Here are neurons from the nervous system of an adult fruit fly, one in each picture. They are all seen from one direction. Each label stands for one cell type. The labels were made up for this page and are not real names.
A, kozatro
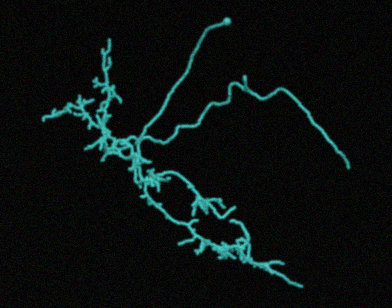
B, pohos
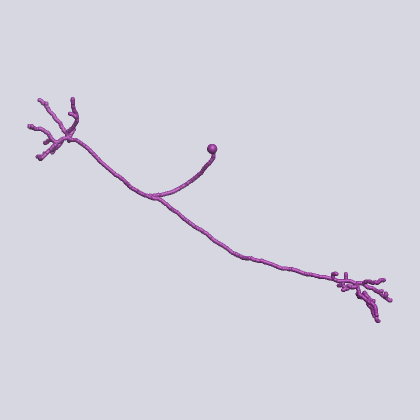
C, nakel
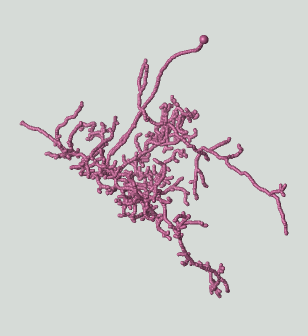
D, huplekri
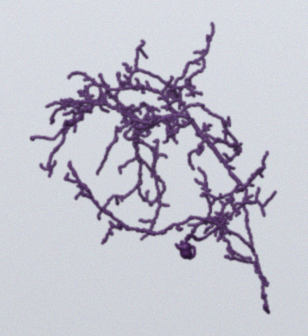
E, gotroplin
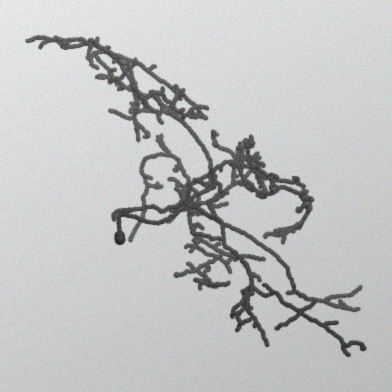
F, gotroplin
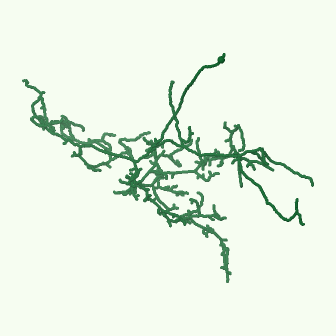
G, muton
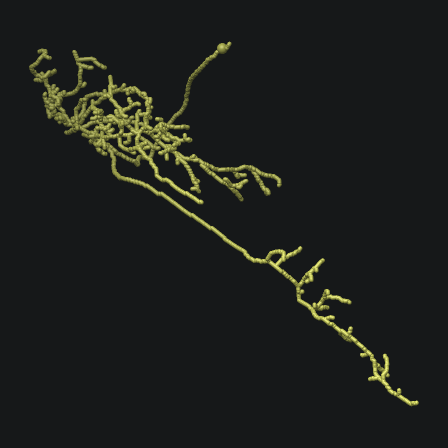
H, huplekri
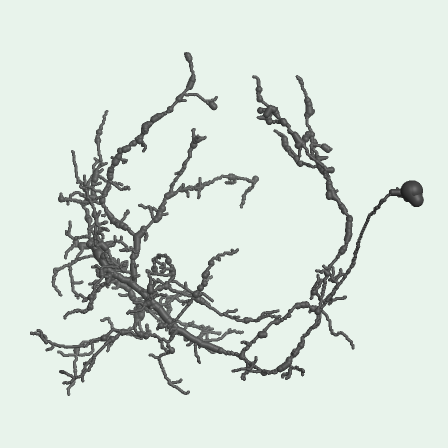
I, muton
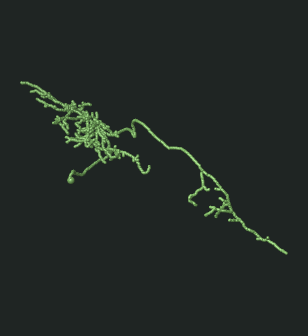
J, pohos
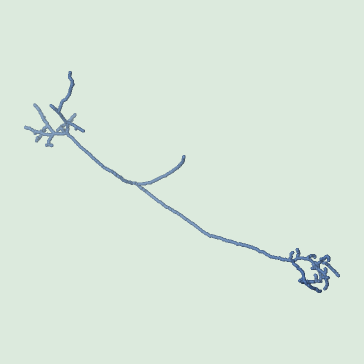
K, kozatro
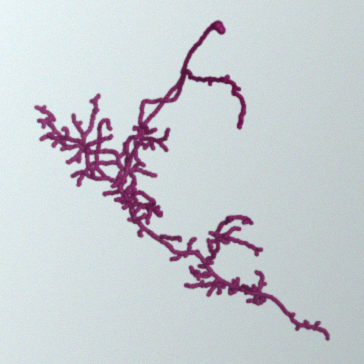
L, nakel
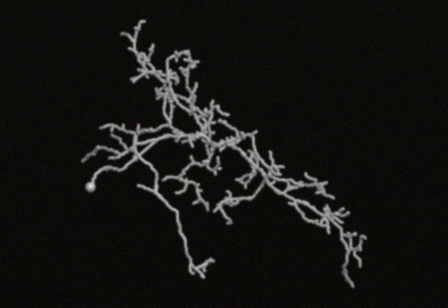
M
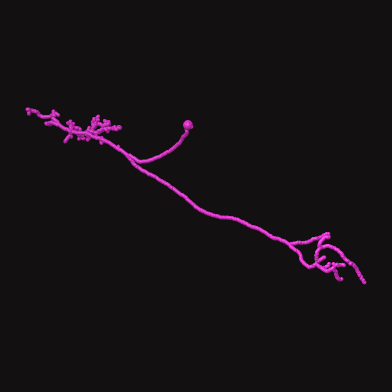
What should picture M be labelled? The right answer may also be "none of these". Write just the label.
pohos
